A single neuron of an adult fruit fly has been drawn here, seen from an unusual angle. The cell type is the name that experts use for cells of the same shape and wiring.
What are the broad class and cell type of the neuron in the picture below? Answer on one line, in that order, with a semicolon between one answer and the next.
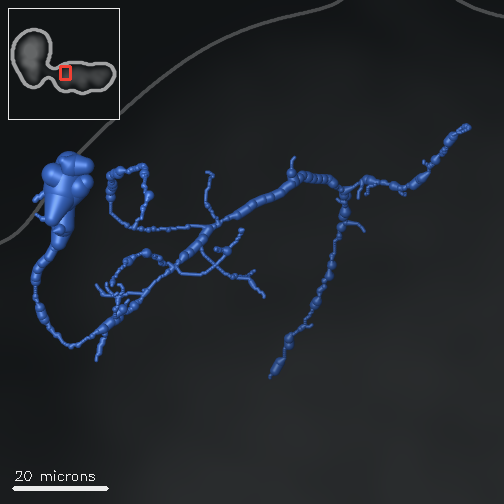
motor neuron of the nerve cord; Tr flexor MN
